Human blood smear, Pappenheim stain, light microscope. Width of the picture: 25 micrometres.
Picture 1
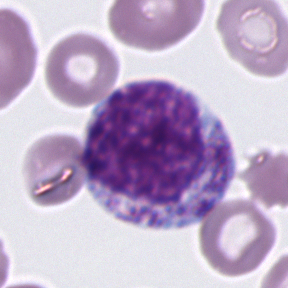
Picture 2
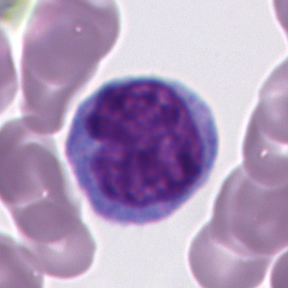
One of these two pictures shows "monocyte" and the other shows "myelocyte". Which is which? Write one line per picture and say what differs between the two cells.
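Picture 1 shows a myelocyte: The cytoplasm holds many dark purple granules.
Picture 2 shows a monocyte: No granules can be seen in the cytoplasm.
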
